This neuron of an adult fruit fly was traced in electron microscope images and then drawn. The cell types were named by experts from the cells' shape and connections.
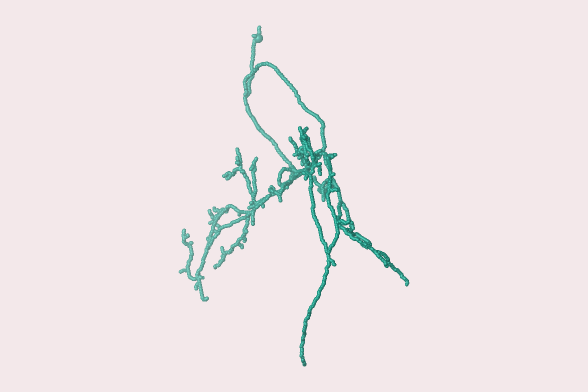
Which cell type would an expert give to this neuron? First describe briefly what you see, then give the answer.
The cell body is at the top of the picture. The picture shows dozens of branch ends. Its broad class is central-brain intrinsic neuron. It is of cell type PLP182.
